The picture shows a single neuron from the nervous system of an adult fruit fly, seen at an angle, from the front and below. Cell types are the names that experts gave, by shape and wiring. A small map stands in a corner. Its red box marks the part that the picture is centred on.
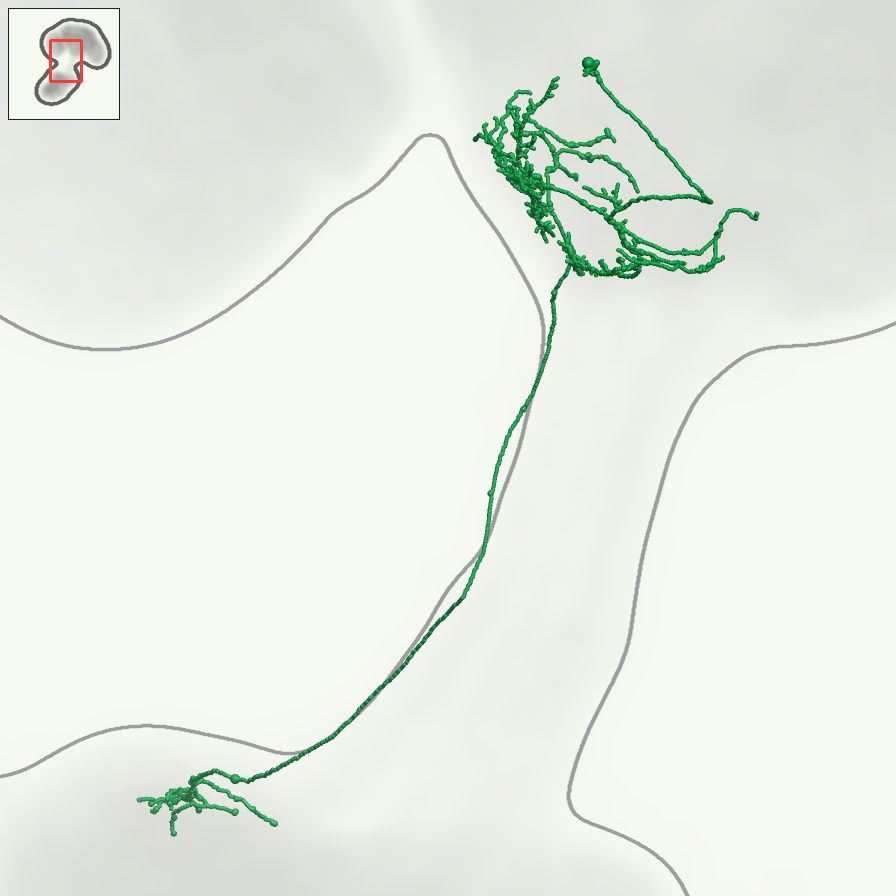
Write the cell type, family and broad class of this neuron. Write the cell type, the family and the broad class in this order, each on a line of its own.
DNg12_c
hemilineage MX12
descending neuron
